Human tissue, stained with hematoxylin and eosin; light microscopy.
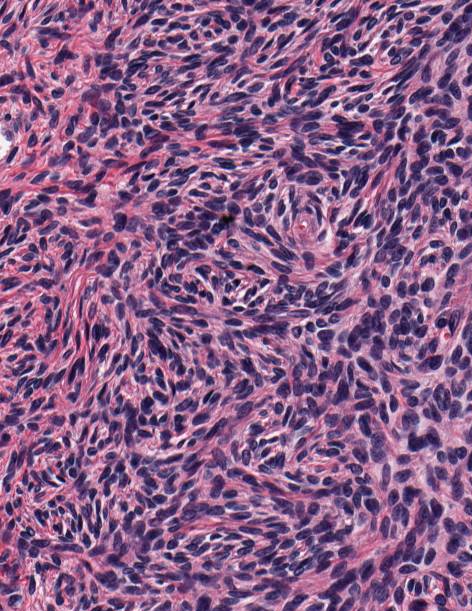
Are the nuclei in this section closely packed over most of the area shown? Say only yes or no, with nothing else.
Yes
